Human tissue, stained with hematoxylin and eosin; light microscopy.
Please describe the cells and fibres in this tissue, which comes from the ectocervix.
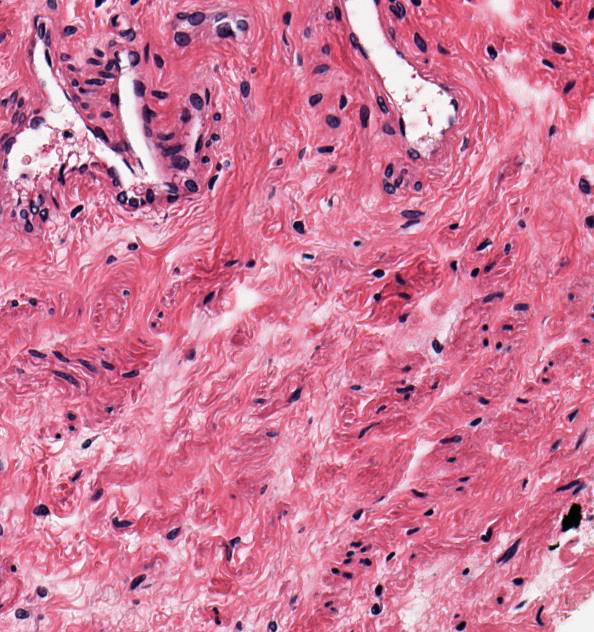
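Field mostly dense pink fibrous stroma, nuclei scattered throughout. Fibres wavy, in interlacing bundles running in differing directions. Stromal nuclei small, dark, elongated to oval. Sparse cellularity; wide pink areas between nuclei.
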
